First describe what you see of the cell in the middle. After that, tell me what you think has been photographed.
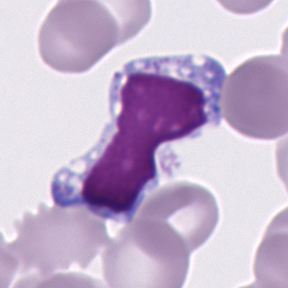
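Nuclear shape: pinched in at the middle, like an hourglass. Orientation: the long axis runs diagonally from upper right to lower left. Cytoplasm: pale greyish-blue, a narrow rim that is widest at the top of the cell. Name: typical lymphocyte.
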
